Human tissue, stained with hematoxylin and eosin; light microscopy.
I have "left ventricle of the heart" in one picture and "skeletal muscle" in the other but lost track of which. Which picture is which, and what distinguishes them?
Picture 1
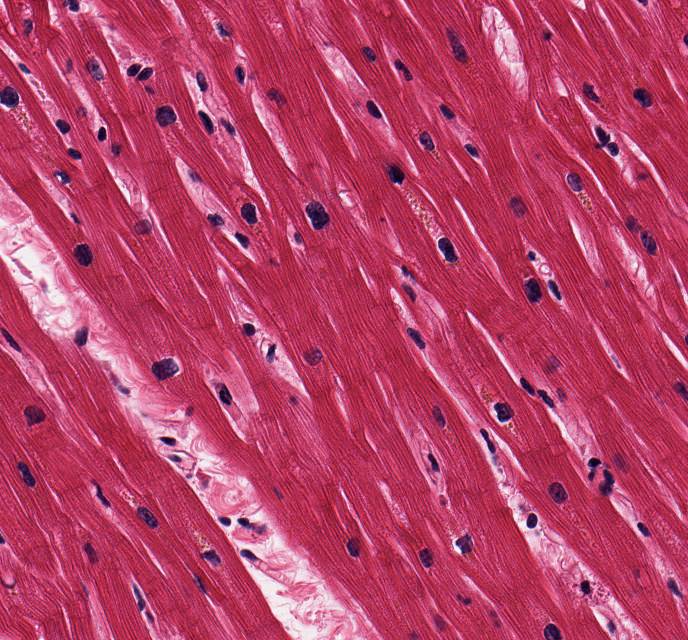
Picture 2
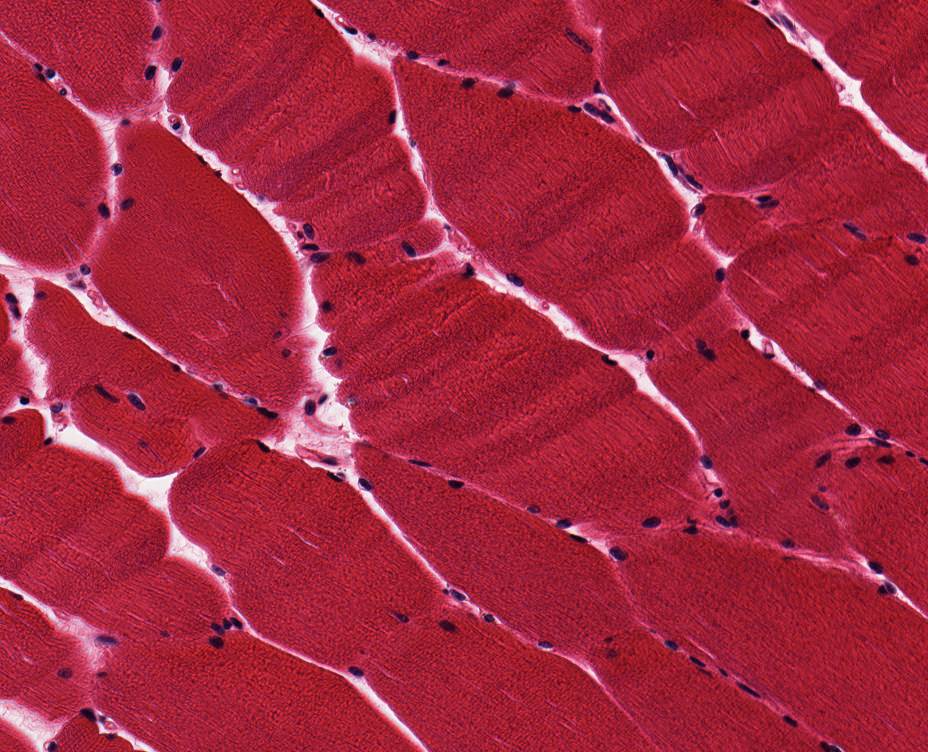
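Looking at the two, picture 1 is the left ventricle of the heart and picture 2 is skeletal muscle. In the first, fibres run in parallel bundles steeply from upper left to lower right, and they branch and join neighbours into a network, not separate straight cylinders. At the ends of some central nuclei small golden-brown granules gather, and thin, dark, elongated nuclei lie in the narrow spaces between fibres. In the second, I find nuclei only at the fibre edges, none in the centres, and they are small, dark purple and flattened oval. The cytoplasm there is deep red with fine lines along the fibres' length, and just thin strands of pale pink connective tissue separate them.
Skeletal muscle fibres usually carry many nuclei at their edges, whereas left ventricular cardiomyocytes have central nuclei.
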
